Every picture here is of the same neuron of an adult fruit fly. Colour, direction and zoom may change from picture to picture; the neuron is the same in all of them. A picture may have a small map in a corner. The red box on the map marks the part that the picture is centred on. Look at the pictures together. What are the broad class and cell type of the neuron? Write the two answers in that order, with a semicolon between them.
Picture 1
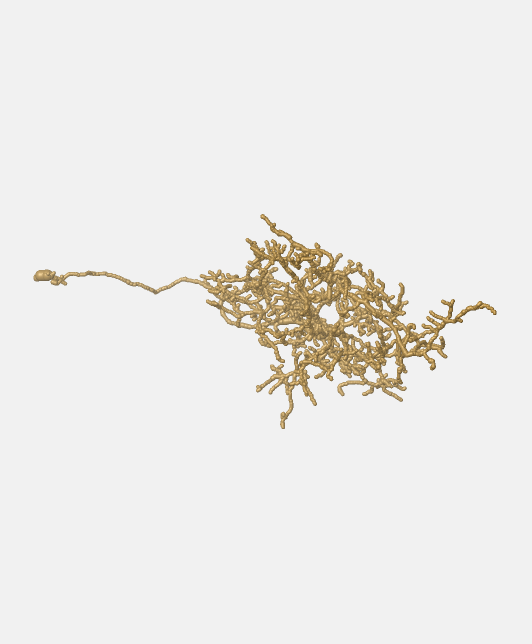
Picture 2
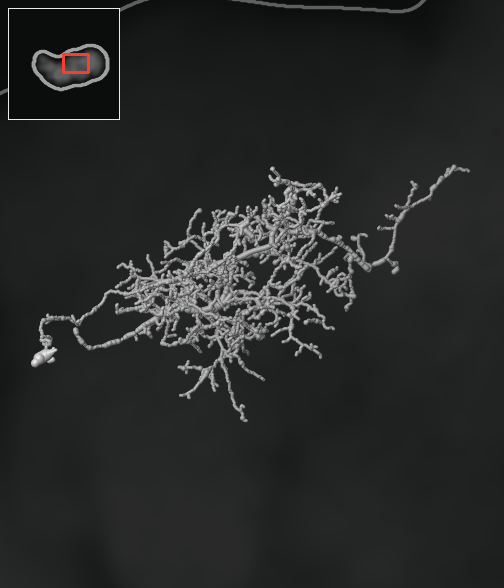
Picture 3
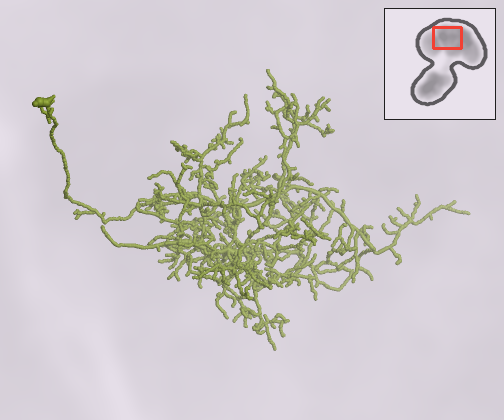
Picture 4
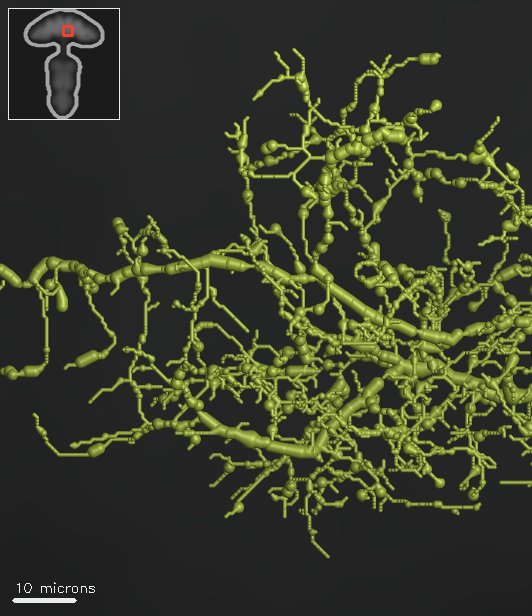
central-brain intrinsic neuron; PS001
